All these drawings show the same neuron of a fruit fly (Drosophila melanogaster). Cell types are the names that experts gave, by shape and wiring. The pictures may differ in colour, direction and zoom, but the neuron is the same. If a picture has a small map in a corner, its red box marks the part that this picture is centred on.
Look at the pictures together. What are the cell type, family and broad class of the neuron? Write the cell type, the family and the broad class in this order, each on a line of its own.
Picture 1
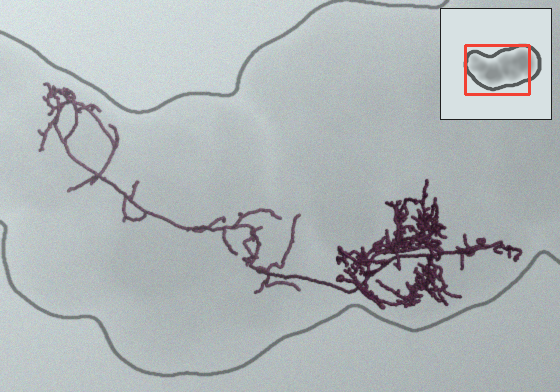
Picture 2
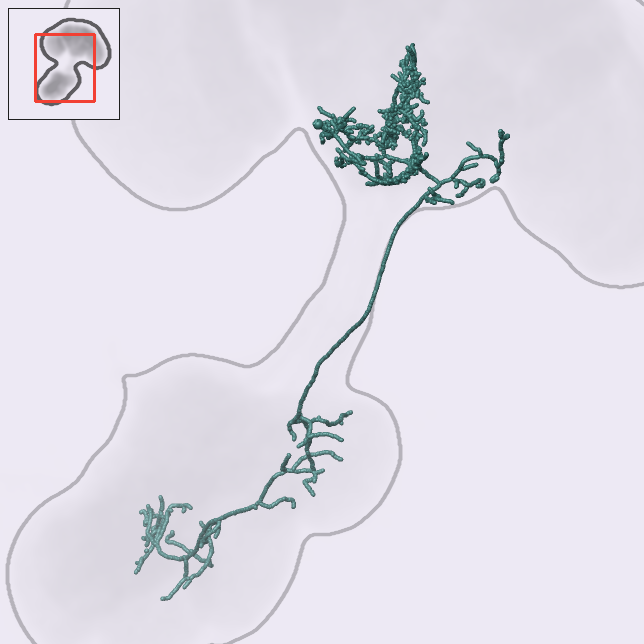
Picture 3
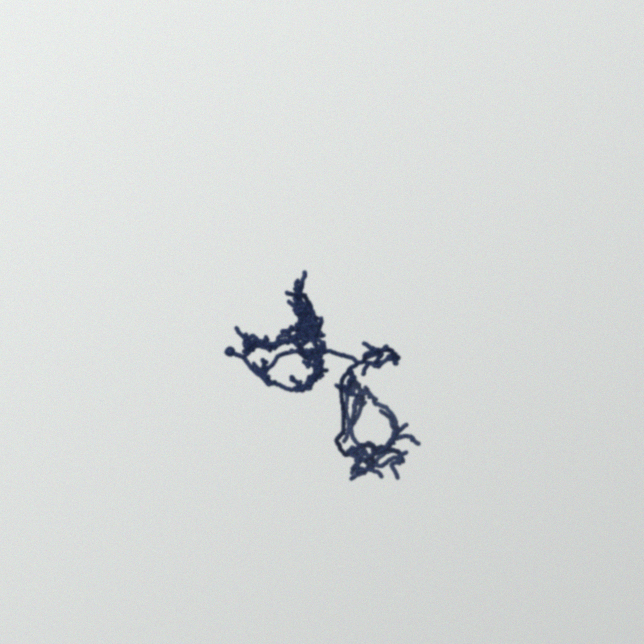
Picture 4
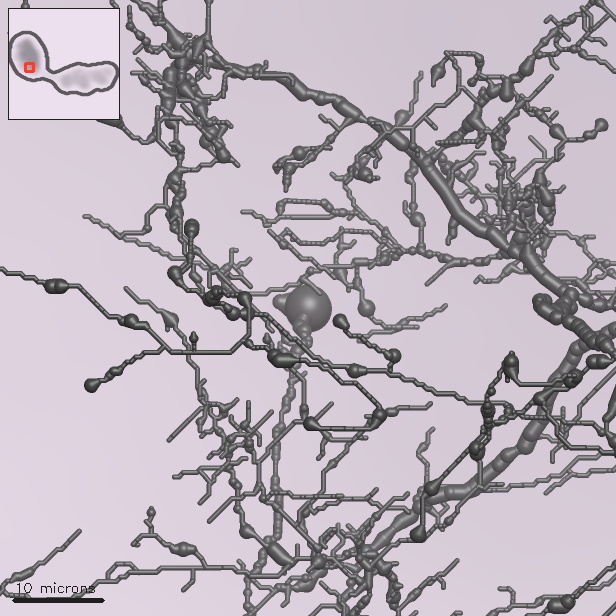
DNge082
hemilineage LB7
descending neuron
